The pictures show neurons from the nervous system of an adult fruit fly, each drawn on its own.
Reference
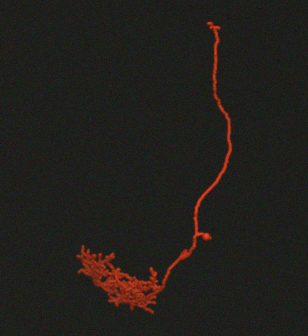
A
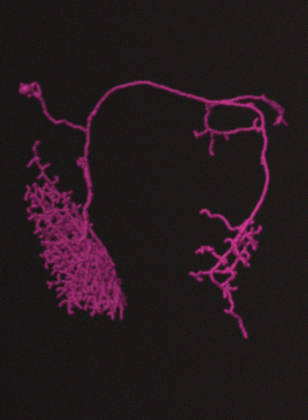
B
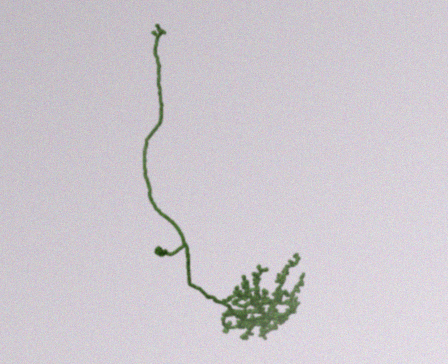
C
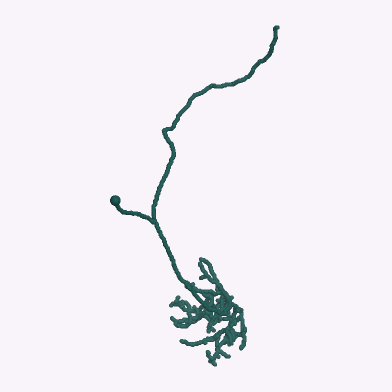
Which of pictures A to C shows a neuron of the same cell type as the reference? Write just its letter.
B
